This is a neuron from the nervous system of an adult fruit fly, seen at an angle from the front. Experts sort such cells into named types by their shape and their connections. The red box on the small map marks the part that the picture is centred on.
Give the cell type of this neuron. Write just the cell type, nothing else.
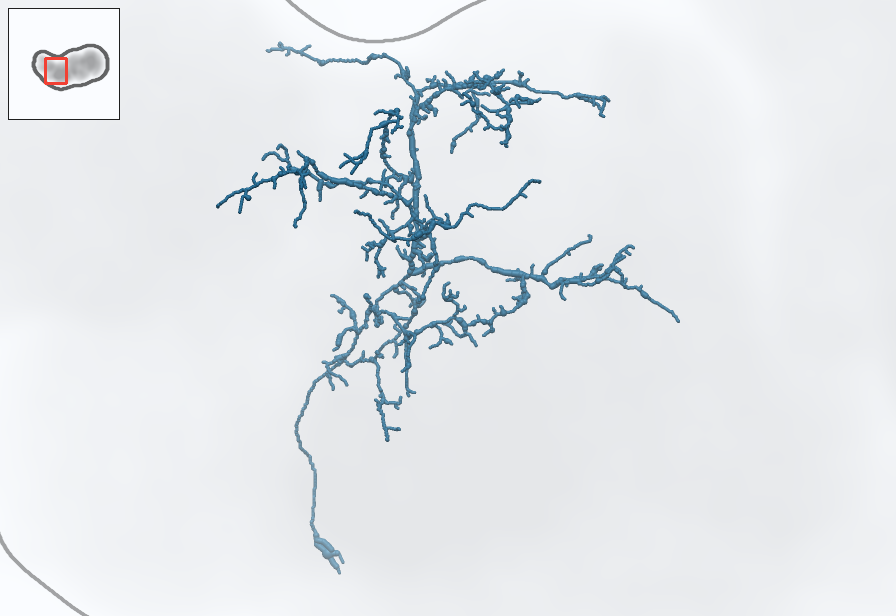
IN06B043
